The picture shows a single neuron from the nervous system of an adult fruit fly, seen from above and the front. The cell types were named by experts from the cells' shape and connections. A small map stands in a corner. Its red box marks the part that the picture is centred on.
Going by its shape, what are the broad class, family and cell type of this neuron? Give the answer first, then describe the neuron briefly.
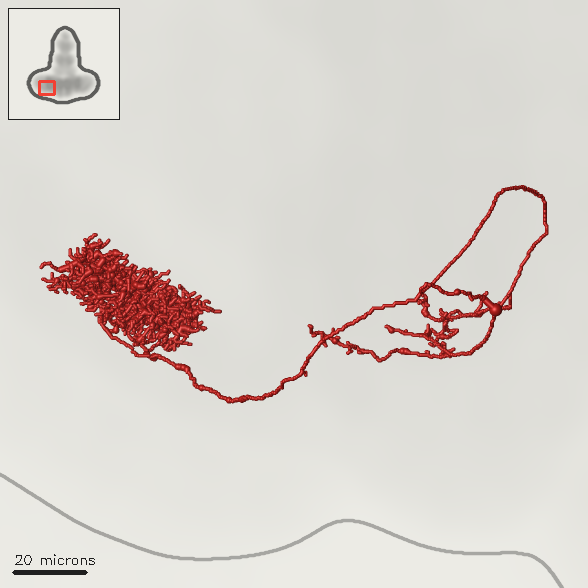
It is an optic-lobe intrinsic neuron. Its family is MeLo. Its cell type is MeLo9. The cell body can be seen on the right of the picture. From left to right in the picture it spans about 140 microns. The picture shows dozens of branch ends.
